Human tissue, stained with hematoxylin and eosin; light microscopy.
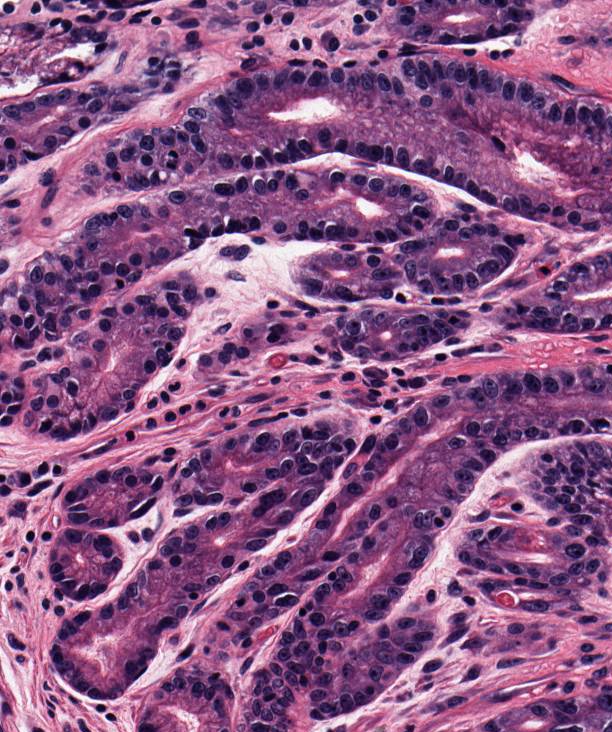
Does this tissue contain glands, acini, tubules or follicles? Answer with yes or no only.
Yes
